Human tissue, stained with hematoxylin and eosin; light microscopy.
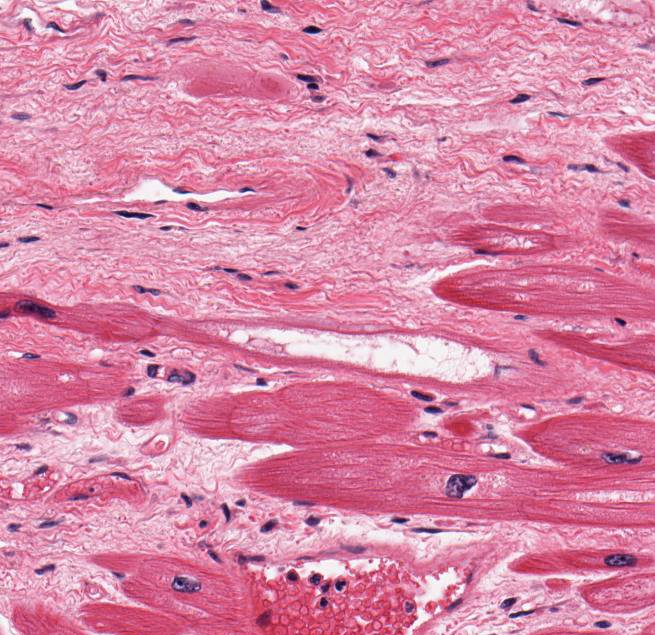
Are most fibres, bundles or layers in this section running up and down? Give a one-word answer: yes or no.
No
